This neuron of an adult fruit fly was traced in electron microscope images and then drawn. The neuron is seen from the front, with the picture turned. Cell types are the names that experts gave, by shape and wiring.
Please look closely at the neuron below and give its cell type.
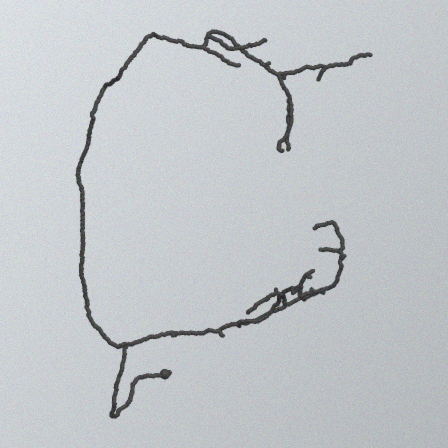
PS357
